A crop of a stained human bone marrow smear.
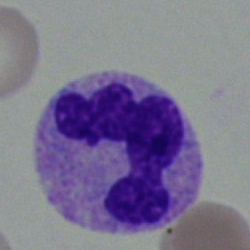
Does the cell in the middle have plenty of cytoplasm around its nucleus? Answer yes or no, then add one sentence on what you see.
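Yes. The cytoplasm is plentiful and pale pinkish-lilac.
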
